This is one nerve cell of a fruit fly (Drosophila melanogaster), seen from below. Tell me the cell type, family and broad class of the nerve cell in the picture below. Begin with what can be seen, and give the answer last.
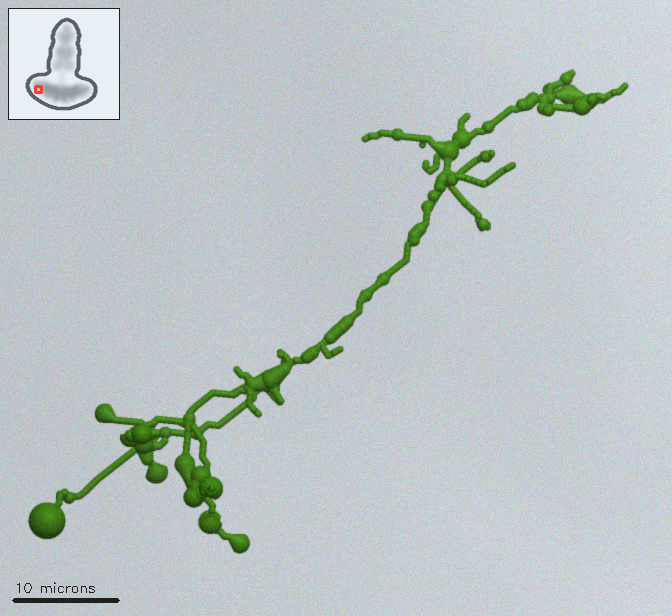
The cell body can be seen at the lower left of the picture. By the scale bar it is about 55 microns wide in this view. The cell type is Mi13. The family is Mi. It is an optic-lobe intrinsic neuron.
